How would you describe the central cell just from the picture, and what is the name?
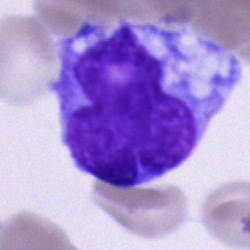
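First, the nucleus: it is folded, with a notch cut into its lower edge. It fills most of the cell and sits toward the lower left. Next, the cytoplasm: it is widest at the upper right, where many small clear vacuoles lie. The cell is a monocyte.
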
